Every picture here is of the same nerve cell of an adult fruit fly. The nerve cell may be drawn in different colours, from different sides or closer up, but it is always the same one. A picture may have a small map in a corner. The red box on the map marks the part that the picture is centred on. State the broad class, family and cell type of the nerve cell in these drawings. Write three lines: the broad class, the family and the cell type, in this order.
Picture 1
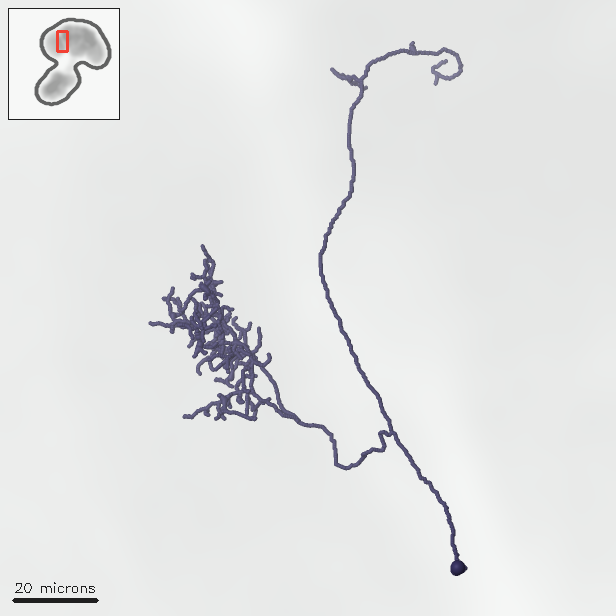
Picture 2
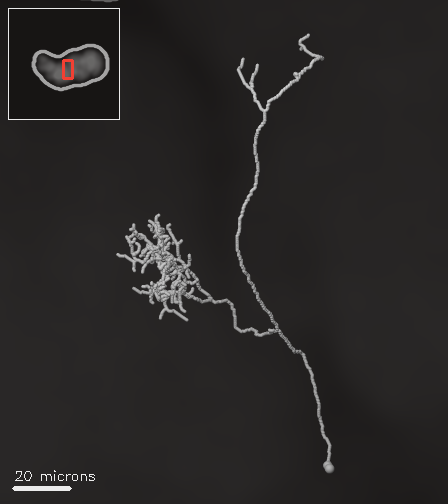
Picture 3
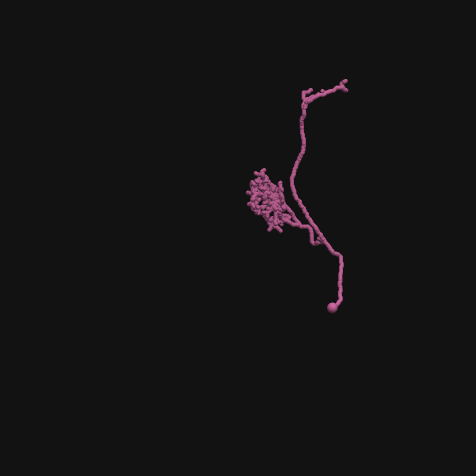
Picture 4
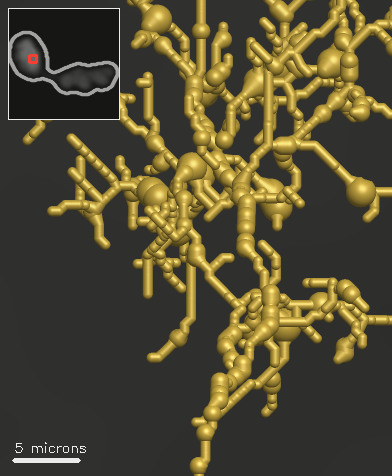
visual projection neuron
LoVP
LoVP1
